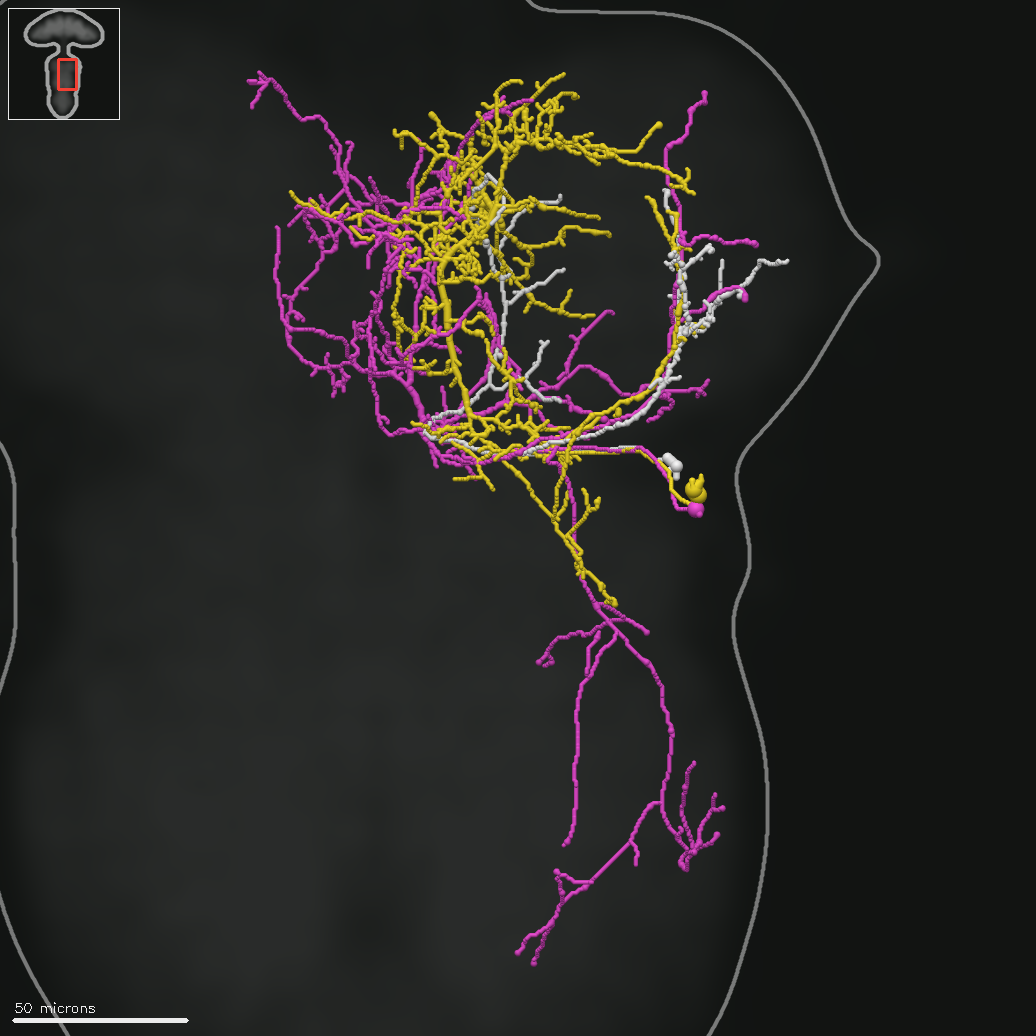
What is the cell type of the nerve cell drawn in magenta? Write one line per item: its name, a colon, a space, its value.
cell type: IN11A008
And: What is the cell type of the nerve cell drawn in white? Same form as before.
cell type: IN11A005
